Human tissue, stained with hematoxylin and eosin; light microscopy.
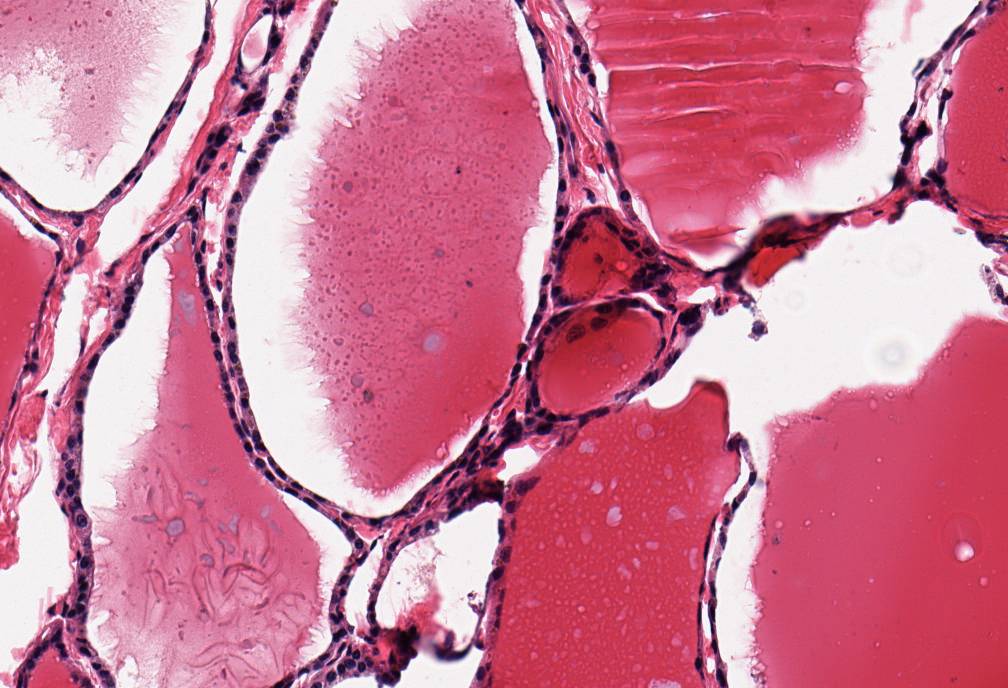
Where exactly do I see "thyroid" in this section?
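Goes with thyroid: large, closely packed follicles fill the field, separated only by thin septa.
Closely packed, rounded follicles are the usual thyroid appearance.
Also fitting: a single layer of lining epithelium.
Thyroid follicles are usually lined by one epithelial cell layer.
Does not fit: lining cells flattened, with small, dark, flattened-oval nuclei.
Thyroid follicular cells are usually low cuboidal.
Nor does the colloid in the large upper-centre follicle, stippled with many small round vacuoles.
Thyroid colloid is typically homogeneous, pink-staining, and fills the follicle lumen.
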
